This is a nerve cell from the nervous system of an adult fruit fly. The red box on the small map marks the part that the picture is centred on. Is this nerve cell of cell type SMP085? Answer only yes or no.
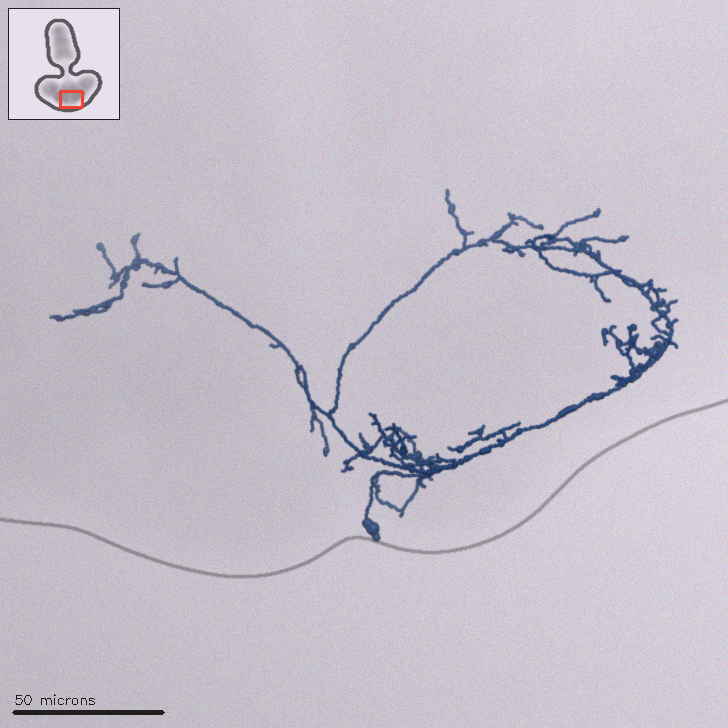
no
